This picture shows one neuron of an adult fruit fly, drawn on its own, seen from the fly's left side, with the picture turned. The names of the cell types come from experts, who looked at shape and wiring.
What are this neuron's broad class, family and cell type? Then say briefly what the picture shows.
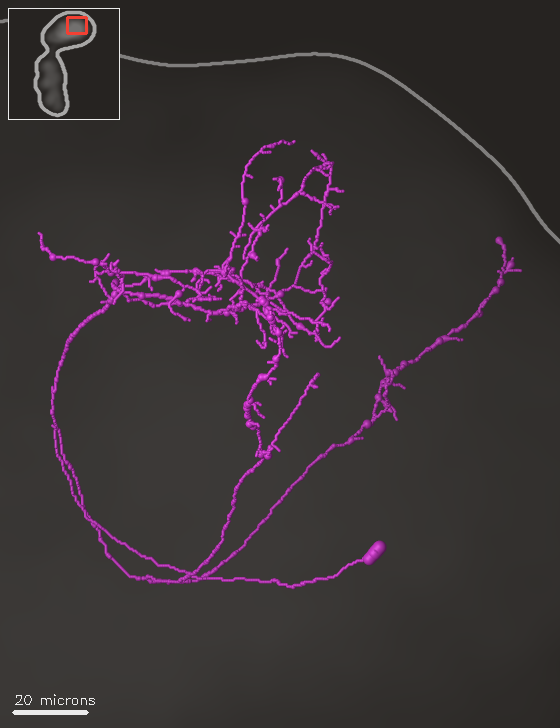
This is a central-brain intrinsic neuron. The family is hemilineage DM1_antero_dorsal. The cell type is CRE095. By the scale bar it is about 130 microns wide in this view. The picture shows dozens of branch ends.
